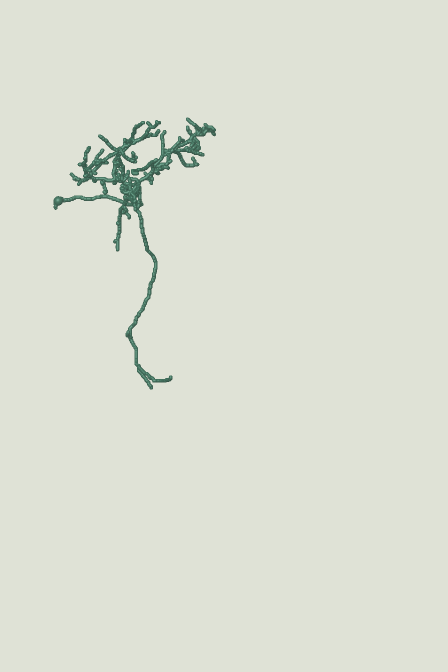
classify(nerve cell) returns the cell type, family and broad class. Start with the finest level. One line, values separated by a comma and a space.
CRE018, hemilineage CREa2_ventral, central-brain intrinsic neuron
